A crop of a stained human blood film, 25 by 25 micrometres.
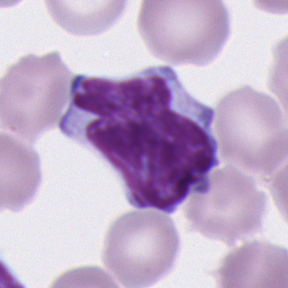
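Typical lymphocyte at the centre of this stained blood smear. Look at the nucleus: it is irregular and folded, with clefts that divide it into lobe-like parts, and it fills most of the cell. Its chromatin is dense and dark purple. Around it runs a scant, pale greyish-blue rim of cytoplasm, widest at the upper right.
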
